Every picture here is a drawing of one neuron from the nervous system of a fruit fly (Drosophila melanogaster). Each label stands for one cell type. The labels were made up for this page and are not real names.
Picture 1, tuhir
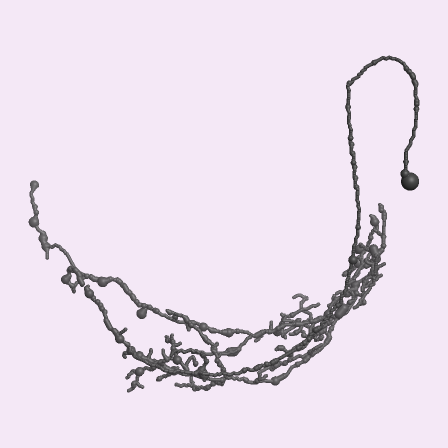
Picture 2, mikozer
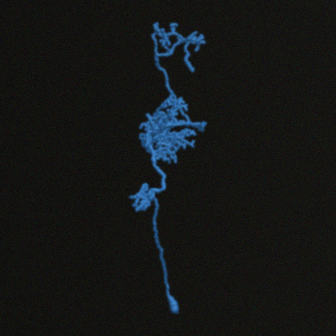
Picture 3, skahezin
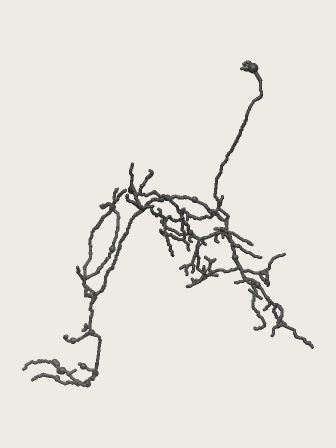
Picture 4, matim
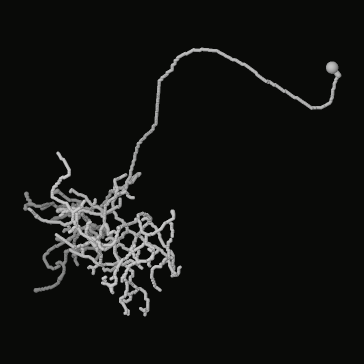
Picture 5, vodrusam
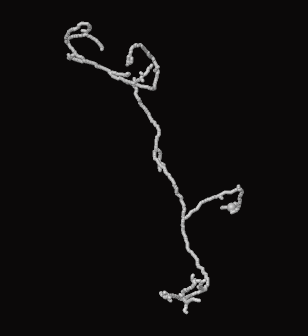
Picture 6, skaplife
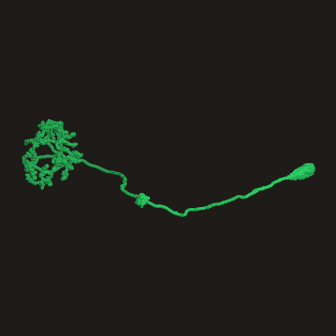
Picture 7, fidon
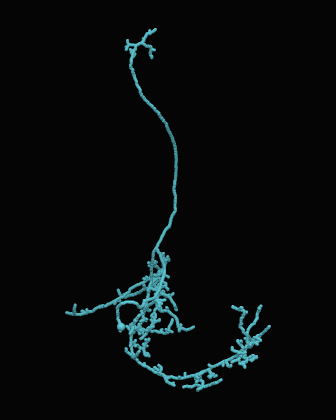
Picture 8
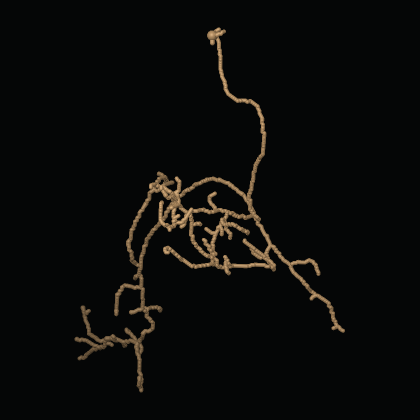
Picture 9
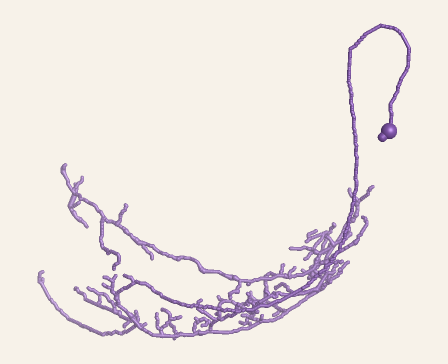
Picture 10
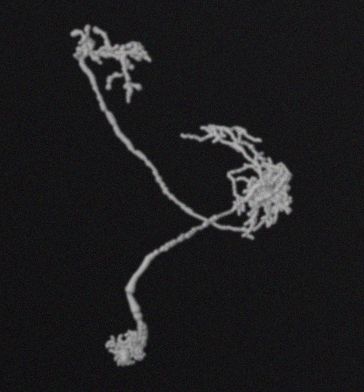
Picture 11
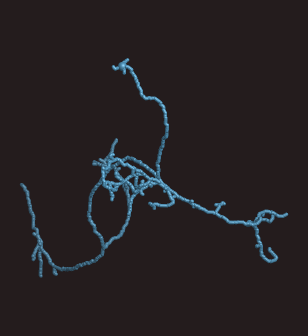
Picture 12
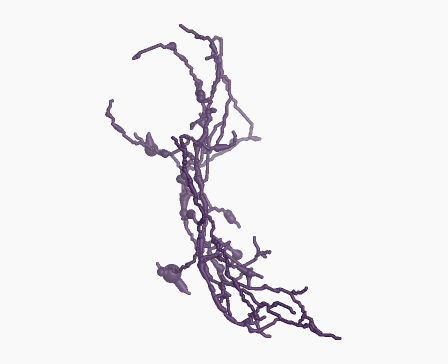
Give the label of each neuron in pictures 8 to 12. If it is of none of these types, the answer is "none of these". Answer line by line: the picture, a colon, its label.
8: skahezin
9: tuhir
10: mikozer
11: skahezin
12: none of these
